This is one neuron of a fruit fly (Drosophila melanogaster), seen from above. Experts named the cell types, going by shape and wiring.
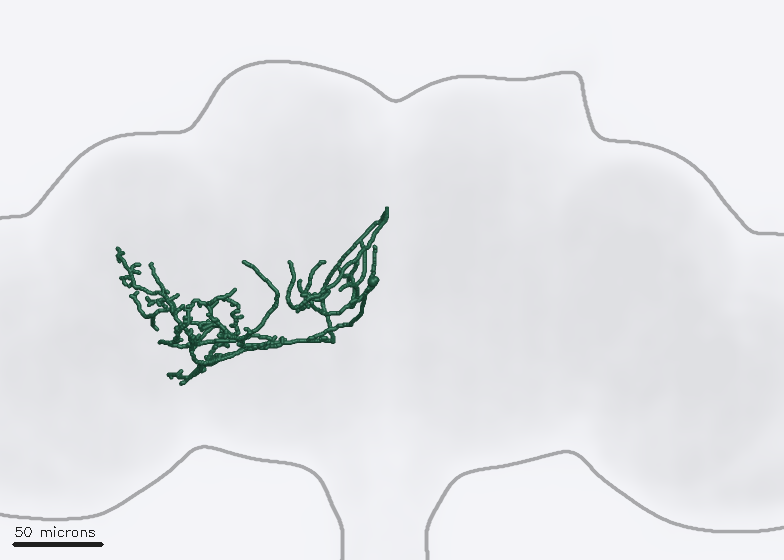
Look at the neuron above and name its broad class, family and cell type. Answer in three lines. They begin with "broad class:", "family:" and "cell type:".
broad class: central-brain intrinsic neuron
family: hemilineage SMPpm1
cell type: CB0943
